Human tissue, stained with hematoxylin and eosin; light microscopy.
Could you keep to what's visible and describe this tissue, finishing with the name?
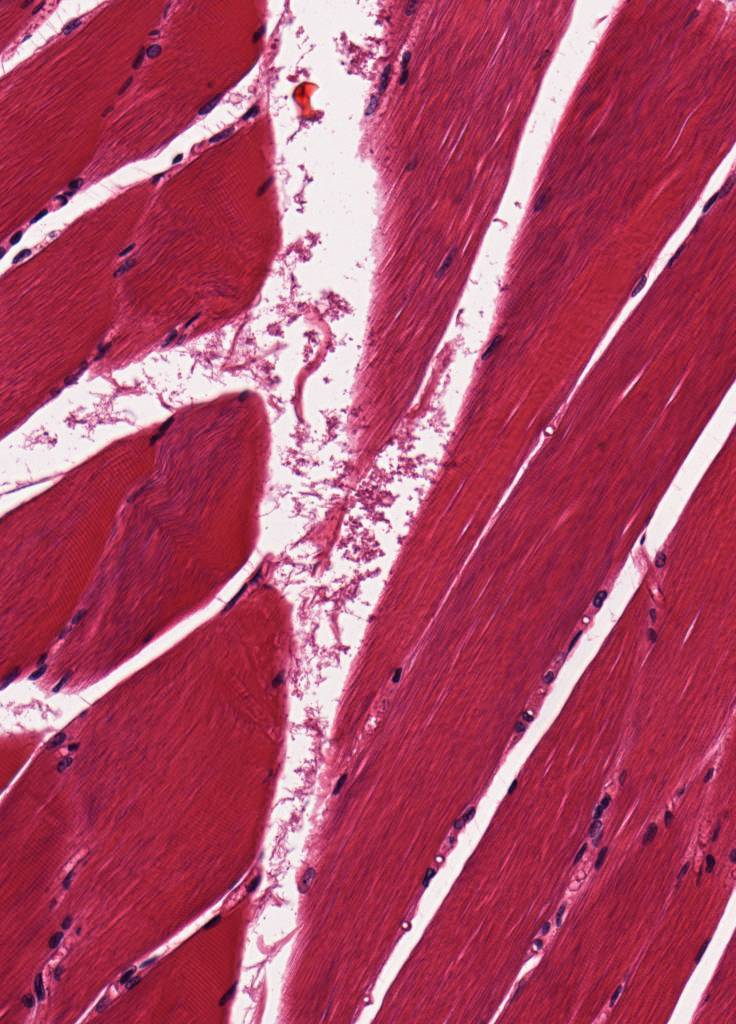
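Long, parallel, unbranched fibres cross the field's right half diagonally, from lower left to upper right. Their flattened, dark purple nuclei lie at the fibre edges, not centrally. The cytoplasm stains a deep, even red with eosin. Left of centre, a wide pale gap runs from top to bottom, holding loose, wispy pink fibrillar material. This is skeletal muscle.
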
